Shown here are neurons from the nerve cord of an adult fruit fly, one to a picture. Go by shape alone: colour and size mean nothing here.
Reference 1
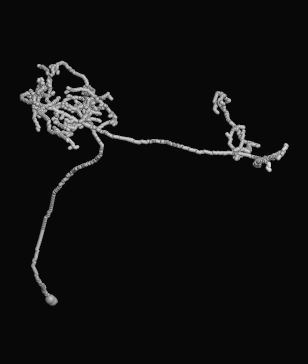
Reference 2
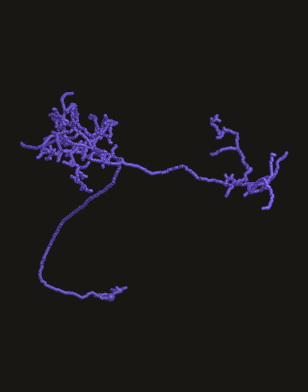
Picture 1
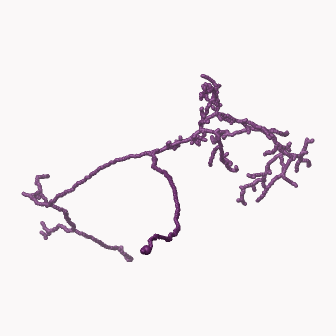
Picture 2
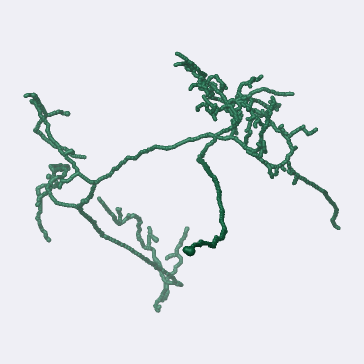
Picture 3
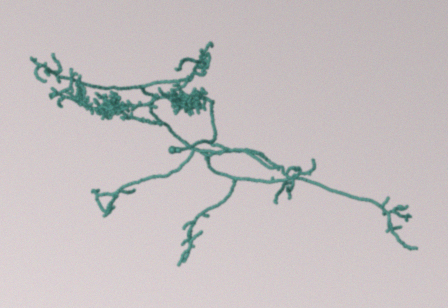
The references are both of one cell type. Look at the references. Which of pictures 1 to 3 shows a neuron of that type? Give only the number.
2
